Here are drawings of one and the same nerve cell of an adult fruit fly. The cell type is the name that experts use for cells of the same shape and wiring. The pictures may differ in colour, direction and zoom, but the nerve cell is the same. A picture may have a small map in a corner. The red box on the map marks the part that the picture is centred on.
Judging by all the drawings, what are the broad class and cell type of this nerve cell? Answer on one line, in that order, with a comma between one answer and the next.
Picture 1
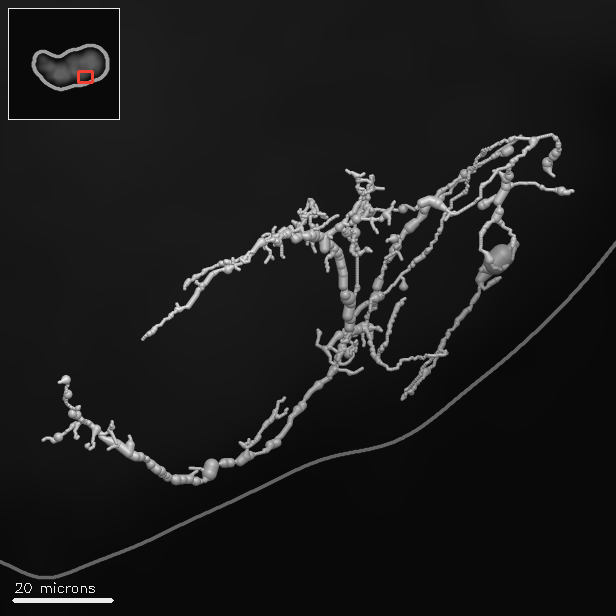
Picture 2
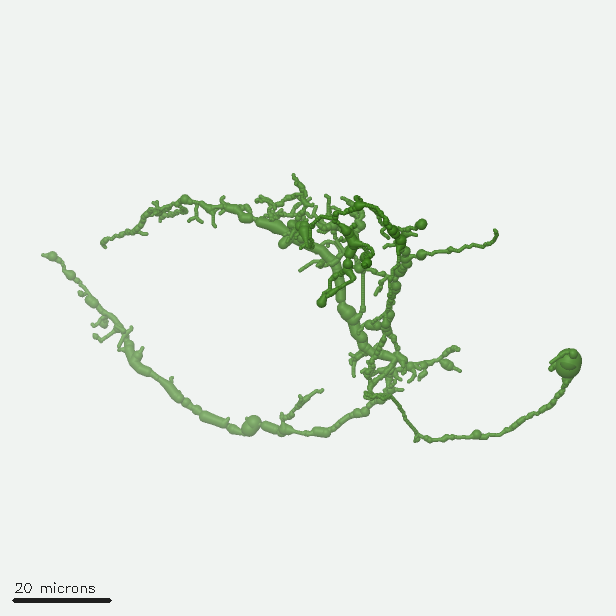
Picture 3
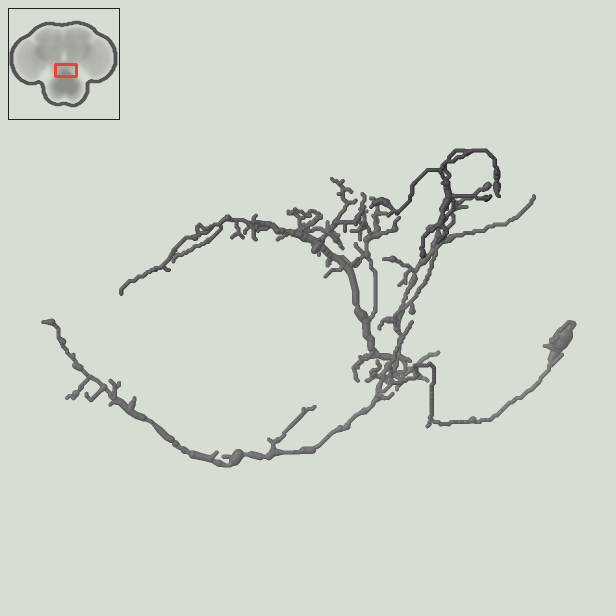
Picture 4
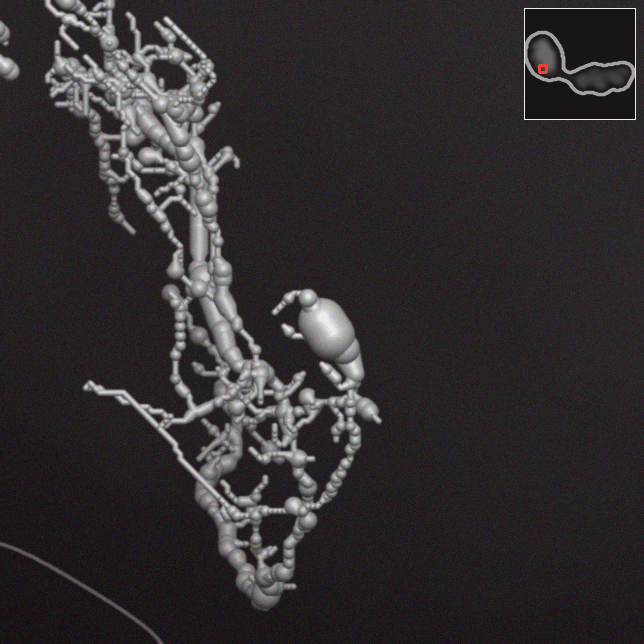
central-brain intrinsic neuron, GNG232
